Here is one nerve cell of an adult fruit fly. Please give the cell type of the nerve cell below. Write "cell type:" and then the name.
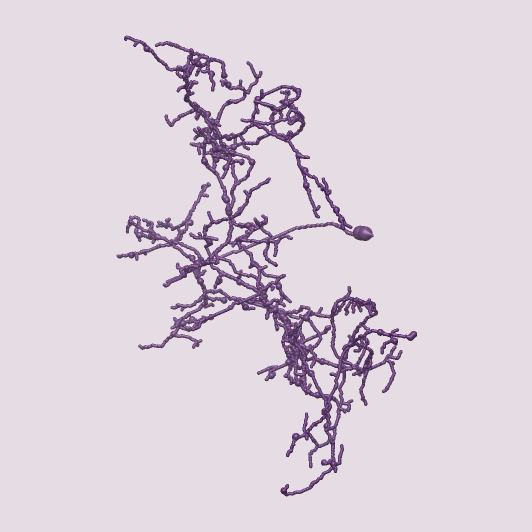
cell type: IN00A045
